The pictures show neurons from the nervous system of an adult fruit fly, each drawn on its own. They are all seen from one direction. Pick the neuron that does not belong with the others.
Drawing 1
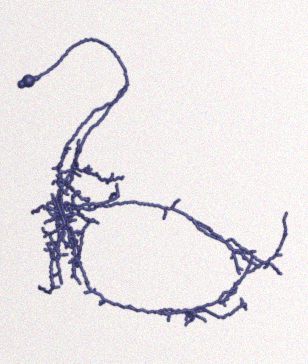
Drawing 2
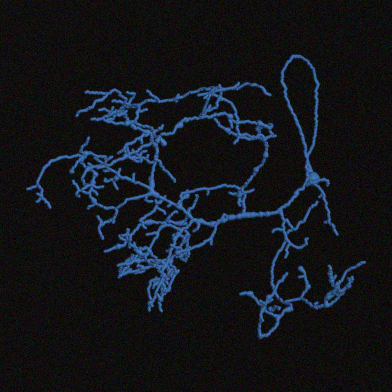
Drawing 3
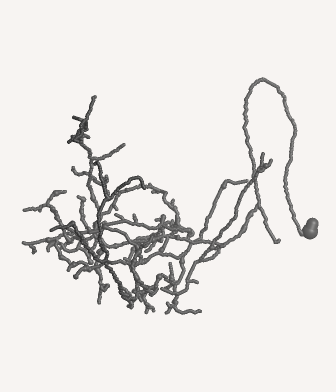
Drawing 2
